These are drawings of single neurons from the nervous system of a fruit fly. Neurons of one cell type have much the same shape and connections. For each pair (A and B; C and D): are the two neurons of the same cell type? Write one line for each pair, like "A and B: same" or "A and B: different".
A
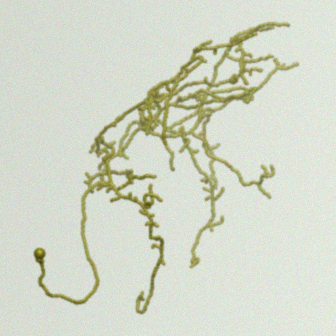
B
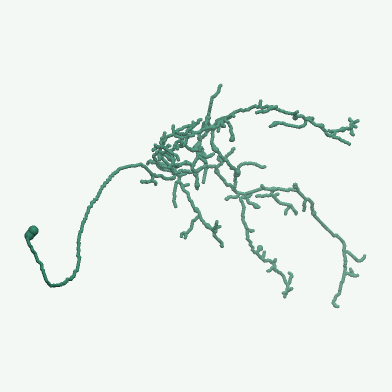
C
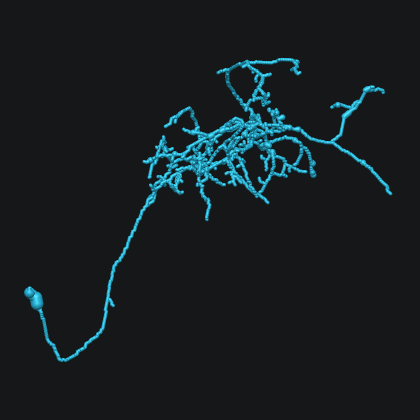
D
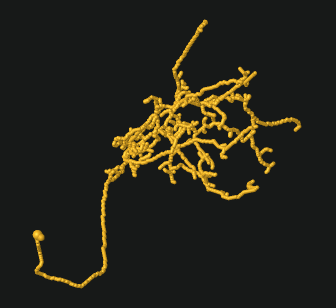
A and B: different
C and D: different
